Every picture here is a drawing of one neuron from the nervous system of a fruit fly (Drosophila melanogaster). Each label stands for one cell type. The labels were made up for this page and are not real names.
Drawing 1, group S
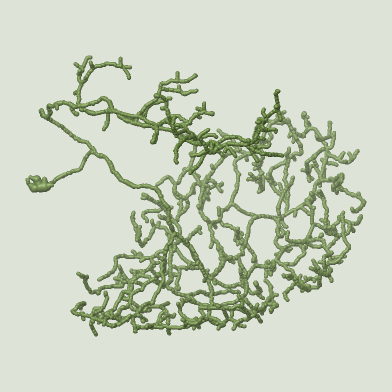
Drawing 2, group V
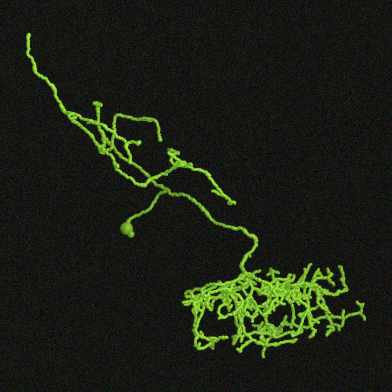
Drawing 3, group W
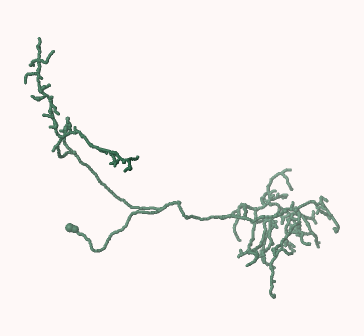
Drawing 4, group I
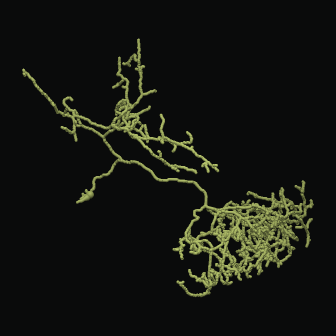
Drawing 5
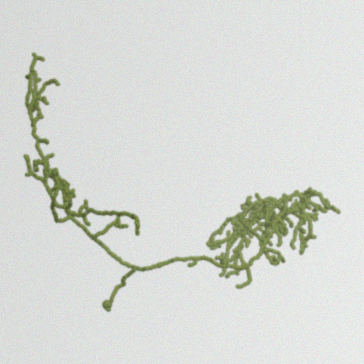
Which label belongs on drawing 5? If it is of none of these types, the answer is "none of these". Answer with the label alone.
group W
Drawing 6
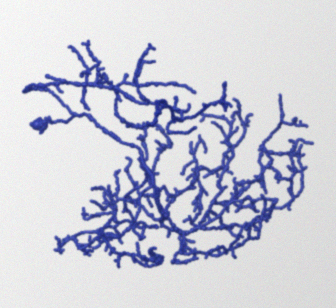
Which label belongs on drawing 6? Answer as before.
group S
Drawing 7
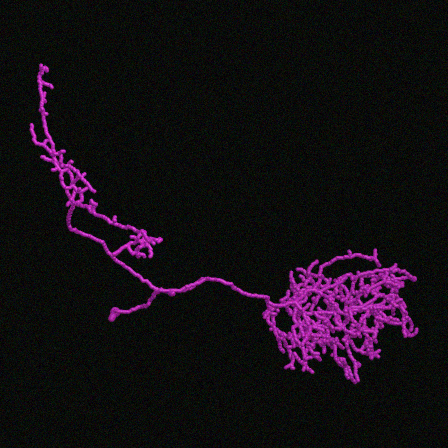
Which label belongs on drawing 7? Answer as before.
group W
